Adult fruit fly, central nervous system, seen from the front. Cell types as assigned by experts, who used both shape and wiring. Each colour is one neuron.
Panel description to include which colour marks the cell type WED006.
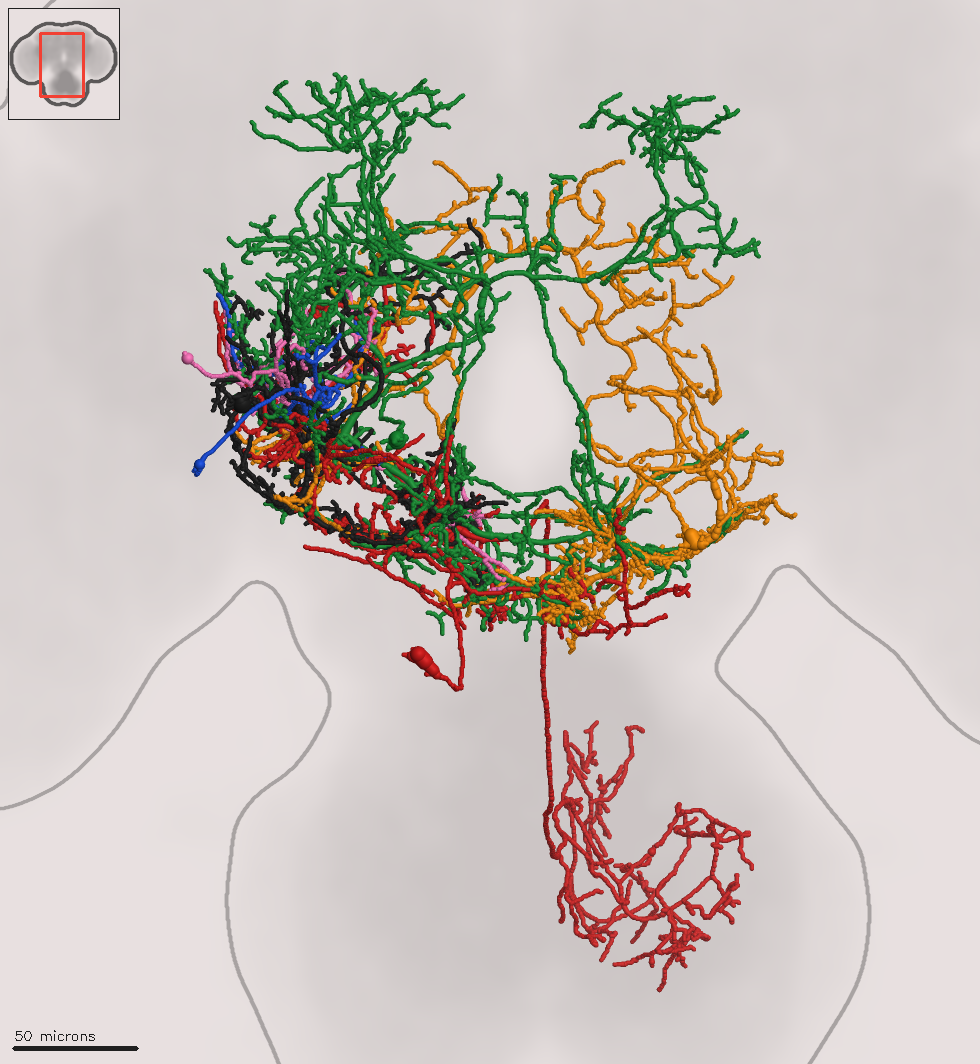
black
